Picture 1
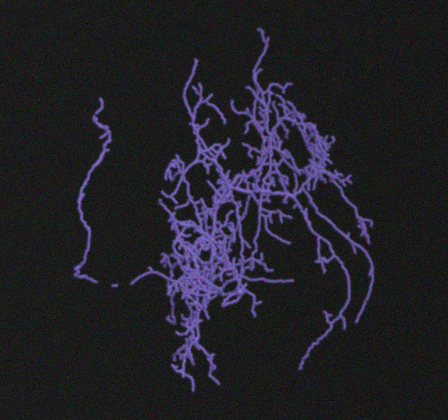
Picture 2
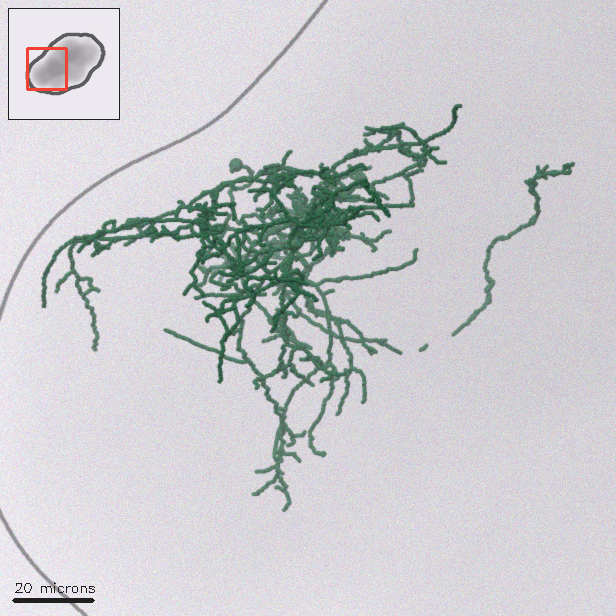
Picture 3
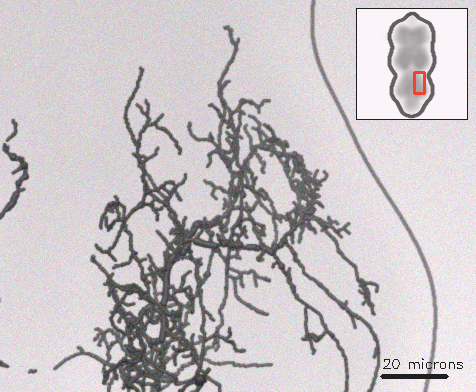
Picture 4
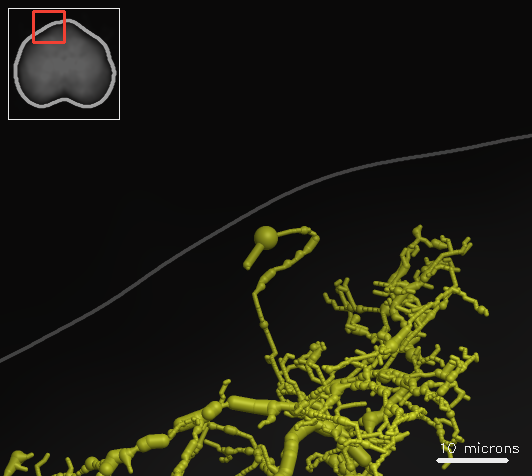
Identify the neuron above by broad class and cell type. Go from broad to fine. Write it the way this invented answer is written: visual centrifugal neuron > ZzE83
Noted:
nerve-cord intrinsic neuron > INXXX294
